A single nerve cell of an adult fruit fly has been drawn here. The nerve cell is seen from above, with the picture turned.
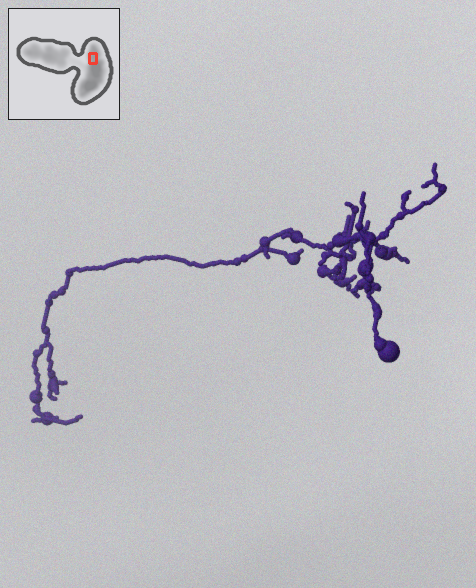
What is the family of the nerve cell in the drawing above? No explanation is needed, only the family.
Tm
